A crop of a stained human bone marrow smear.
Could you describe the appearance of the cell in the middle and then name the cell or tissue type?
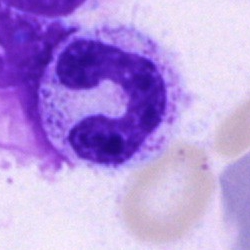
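Start with the nucleus: it curves into a C shape that opens toward the left, and its chromatin is dark purple and coarsely clumped. Now look inside the curve, where pale lilac cytoplasm fills the space, with fine purple granules scattered through it. This is a band neutrophil.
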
